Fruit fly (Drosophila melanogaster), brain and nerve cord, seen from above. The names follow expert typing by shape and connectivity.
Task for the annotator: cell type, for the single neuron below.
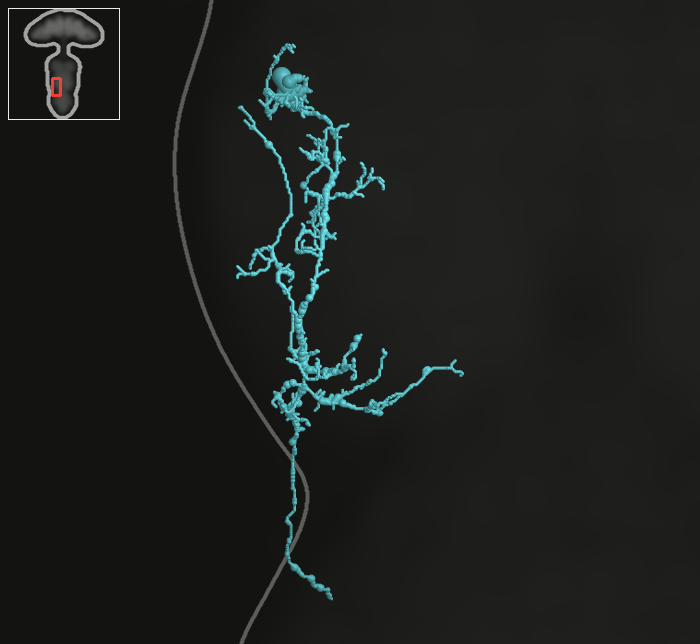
Acc. tr flexor MN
